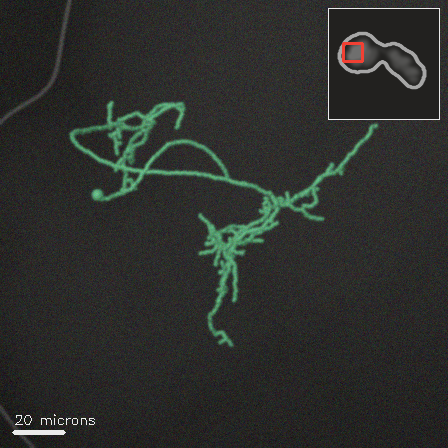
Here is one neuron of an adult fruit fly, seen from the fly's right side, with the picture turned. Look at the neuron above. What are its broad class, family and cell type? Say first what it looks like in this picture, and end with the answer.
The cell body is on the left of the picture. By the scale bar it is about 120 microns wide in this view. This is a central-brain intrinsic neuron. Its family is hemilineage SLPa&l1_lateral. The cell type is PLP042_b.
